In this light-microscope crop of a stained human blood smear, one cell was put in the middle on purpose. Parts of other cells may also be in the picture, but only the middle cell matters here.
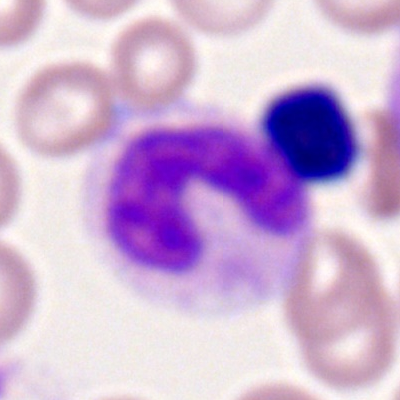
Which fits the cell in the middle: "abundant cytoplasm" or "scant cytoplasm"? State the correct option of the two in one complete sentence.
In this cell, the cytoplasm is plentiful.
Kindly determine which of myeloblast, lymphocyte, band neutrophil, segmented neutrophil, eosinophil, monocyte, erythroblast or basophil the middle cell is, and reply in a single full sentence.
In the middle of this smear crop is a band neutrophil.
